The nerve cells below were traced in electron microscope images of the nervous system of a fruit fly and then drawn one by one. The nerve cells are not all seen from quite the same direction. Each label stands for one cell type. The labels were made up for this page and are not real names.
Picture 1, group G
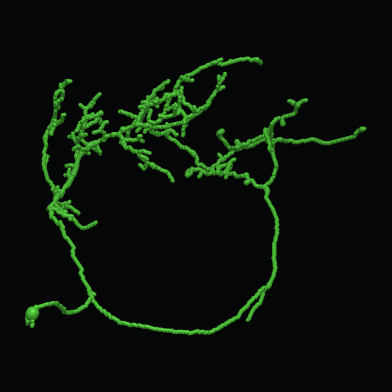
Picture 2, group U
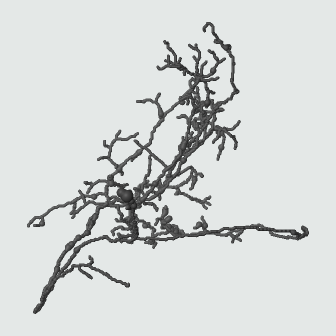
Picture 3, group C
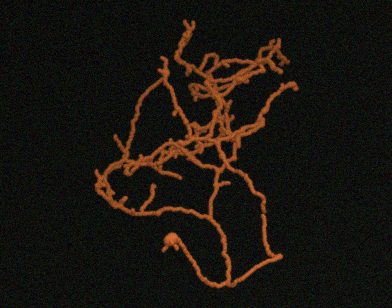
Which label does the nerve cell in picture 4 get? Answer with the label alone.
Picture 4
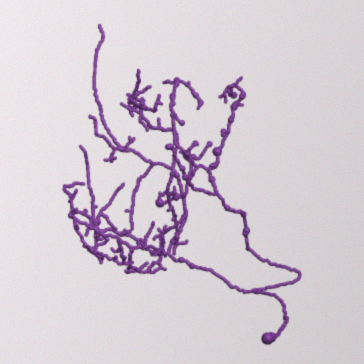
group C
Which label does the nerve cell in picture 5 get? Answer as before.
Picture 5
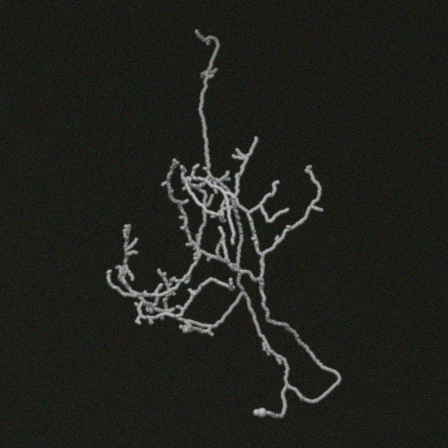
group C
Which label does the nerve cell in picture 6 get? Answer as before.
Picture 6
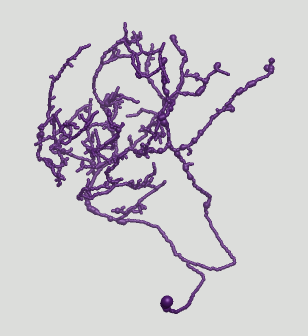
group C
